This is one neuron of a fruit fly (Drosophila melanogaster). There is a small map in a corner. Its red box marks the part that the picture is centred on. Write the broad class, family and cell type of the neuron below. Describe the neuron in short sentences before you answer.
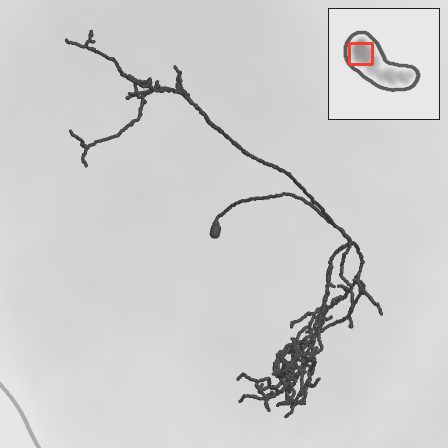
Its cell body lies in the middle of the picture. In this view it is about as wide as it is tall. It is a central-brain intrinsic neuron. The family is hemilineage VLPa2. Its cell type is PVLP033.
